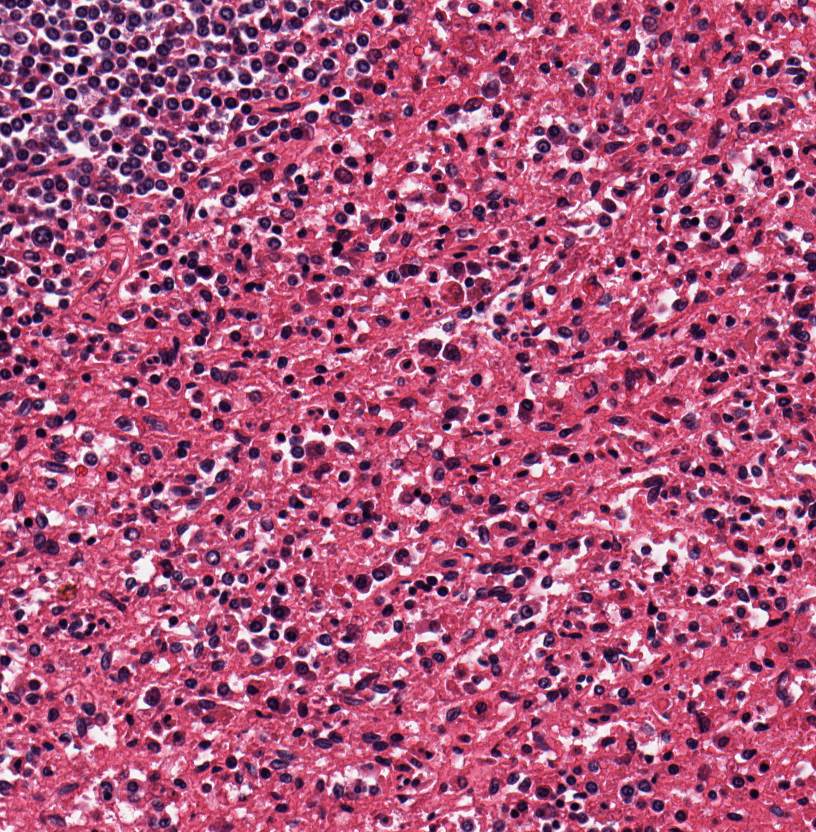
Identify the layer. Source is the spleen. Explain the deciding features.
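What the field shows is red pulp. Most of it is a loose, mixed population of cells in an intensely pink background, where round dark nuclei mingle with larger, paler oval and elongated ones. Many small, irregular, clear slit-like spaces are scattered through these pink areas.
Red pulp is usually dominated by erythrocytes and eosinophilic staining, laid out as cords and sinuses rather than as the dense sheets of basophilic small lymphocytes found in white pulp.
Only the upper left corner holds a dense sheet of small dark round nuclei, sharply more crowded than the rest.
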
